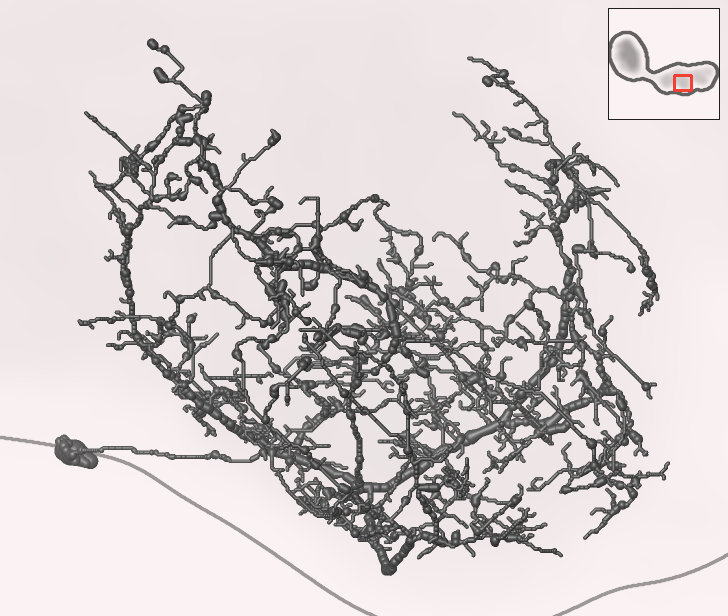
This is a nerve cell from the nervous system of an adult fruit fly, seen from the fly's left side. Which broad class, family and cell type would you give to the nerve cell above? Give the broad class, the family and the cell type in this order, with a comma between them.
nerve-cord intrinsic neuron, hemilineage 13B, IN13B011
